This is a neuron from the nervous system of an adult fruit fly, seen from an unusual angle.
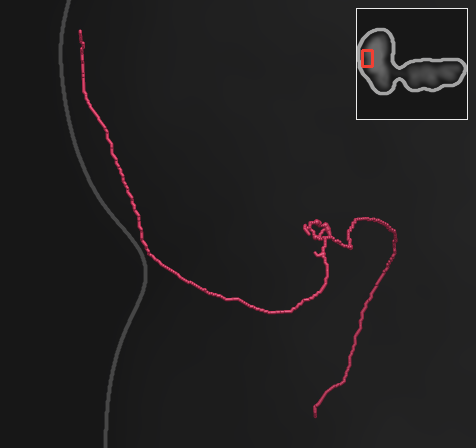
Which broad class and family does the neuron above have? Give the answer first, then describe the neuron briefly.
It is a sensory neuron entering the brain. Its family is called class olfactory. No cell body is drawn. There are a dozen or fewer branch ends.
